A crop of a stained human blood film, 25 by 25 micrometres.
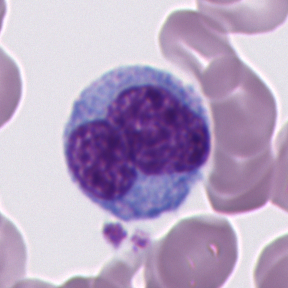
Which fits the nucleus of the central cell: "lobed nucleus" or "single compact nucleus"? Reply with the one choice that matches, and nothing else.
Lobed nucleus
